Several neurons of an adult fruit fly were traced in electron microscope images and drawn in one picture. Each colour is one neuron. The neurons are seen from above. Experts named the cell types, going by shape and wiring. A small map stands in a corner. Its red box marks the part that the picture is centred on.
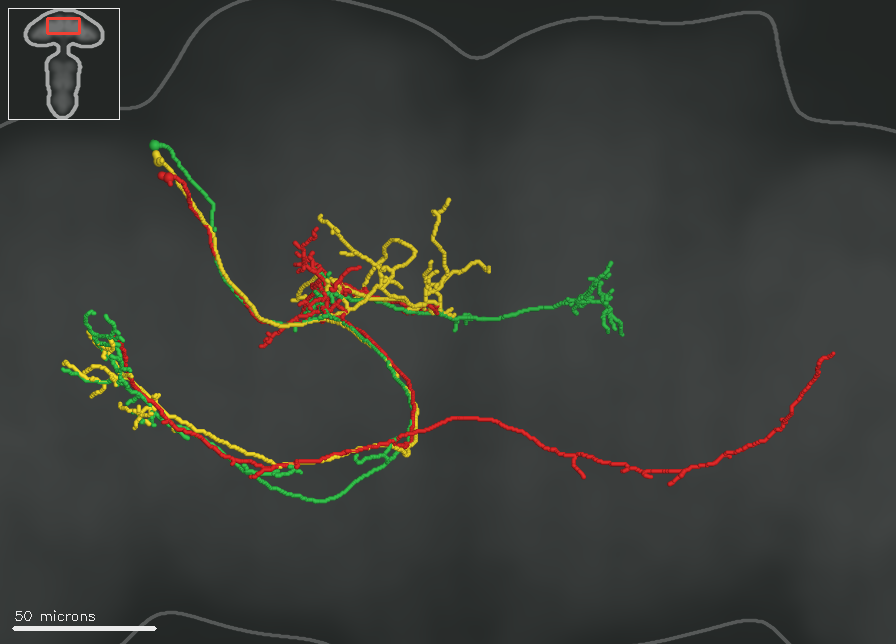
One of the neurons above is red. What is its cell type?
VES037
